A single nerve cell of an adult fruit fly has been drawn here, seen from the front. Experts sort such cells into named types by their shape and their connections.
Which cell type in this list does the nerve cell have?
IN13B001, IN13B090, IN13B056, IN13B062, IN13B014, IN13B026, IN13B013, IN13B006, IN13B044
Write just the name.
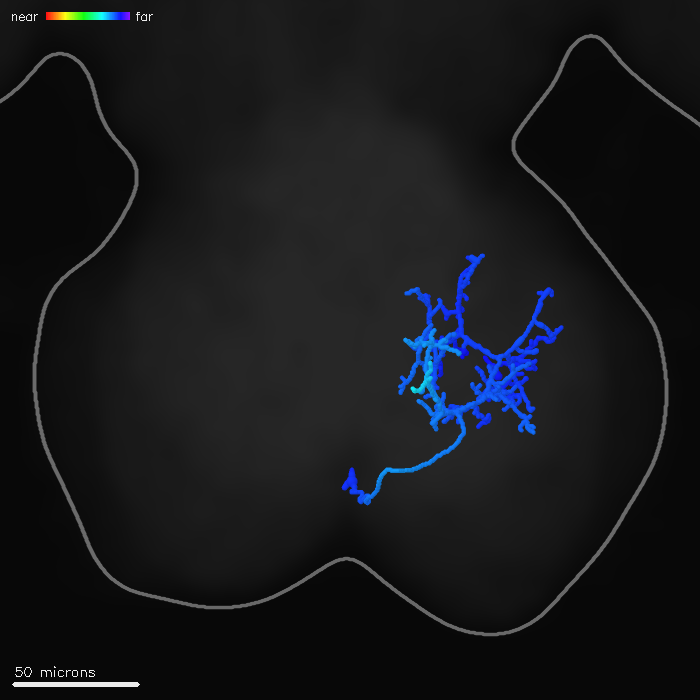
IN13B062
